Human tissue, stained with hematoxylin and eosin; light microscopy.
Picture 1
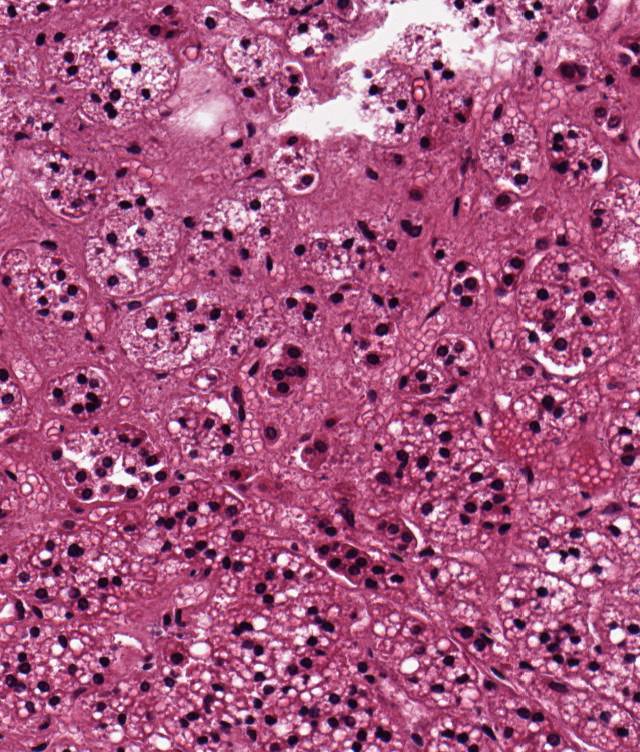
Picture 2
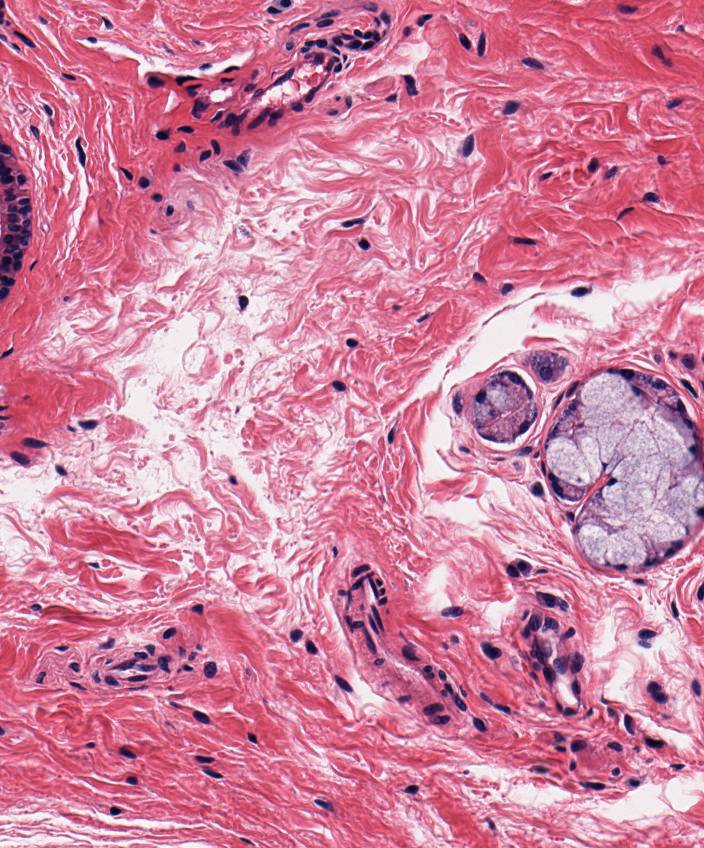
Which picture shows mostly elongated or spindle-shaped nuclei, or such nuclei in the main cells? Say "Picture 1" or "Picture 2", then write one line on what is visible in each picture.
Picture 2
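Picture 1: Most cells have one small, round, dark-staining nucleus.
Picture 2: The stromal nuclei are sparse, small, dark and mostly elongated.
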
